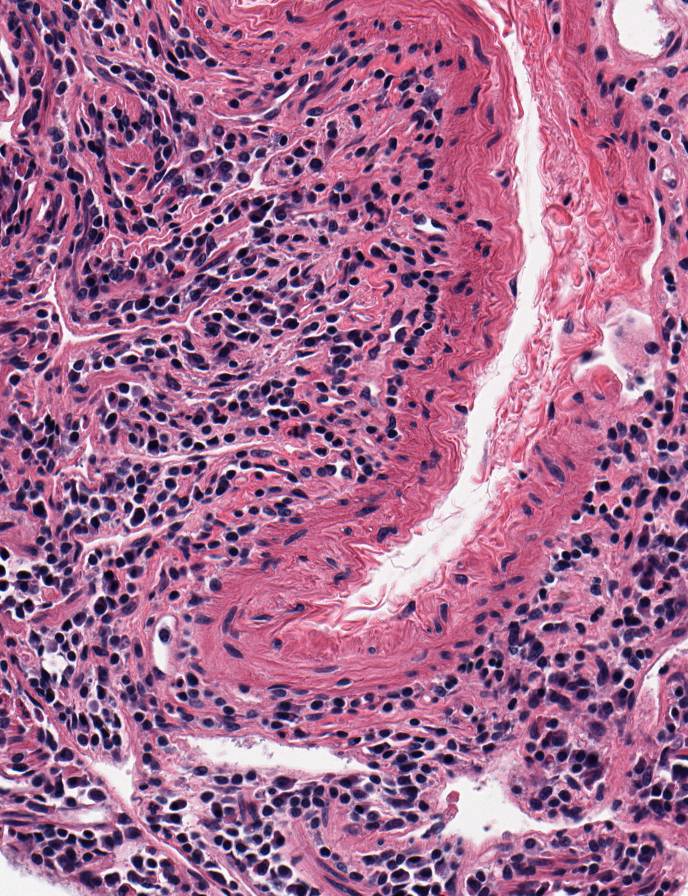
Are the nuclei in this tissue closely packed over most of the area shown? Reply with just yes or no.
Yes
